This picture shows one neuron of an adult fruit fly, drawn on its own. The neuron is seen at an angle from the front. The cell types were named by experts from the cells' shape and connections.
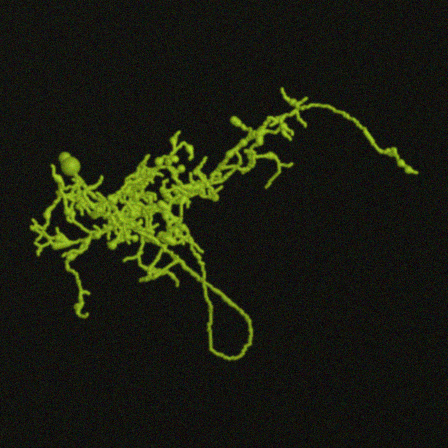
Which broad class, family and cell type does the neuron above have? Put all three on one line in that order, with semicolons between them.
central-brain intrinsic neuron; hemilineage VPNp&v1_posterior; LHPV2a1_c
